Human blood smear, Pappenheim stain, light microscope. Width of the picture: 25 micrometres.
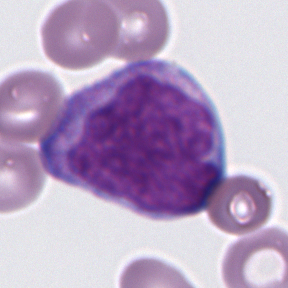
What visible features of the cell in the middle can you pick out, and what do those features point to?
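The cell has an irregular, angular outline rather than a round one. Its nucleus occupies most of the cell, and the chromatin is finely textured rather than coarsely clumped. No vacuoles are seen in the cytoplasm. The cell is an atypical promyelocyte.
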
